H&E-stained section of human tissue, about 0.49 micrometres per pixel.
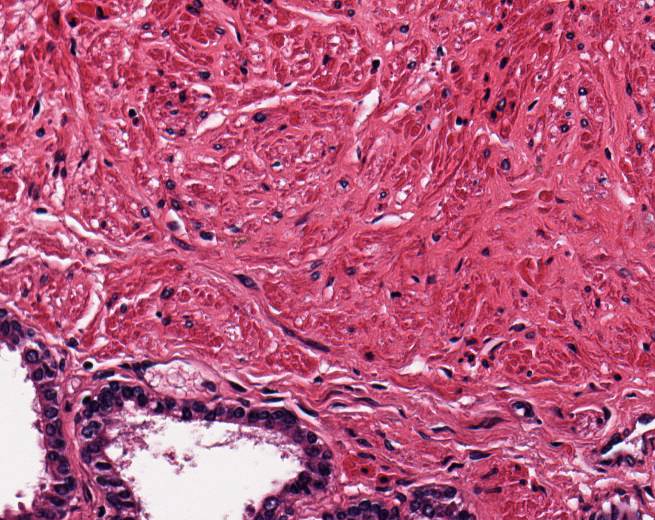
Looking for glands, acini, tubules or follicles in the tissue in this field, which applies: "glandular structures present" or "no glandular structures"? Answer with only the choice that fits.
Glandular structures present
